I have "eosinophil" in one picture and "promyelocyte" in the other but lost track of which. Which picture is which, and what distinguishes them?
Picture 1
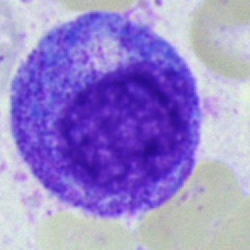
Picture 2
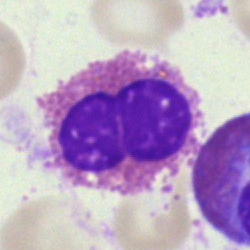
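Promyelocyte in picture 1; eosinophil in picture 2. The promyelocyte's chromatin is finely mottled rather than coarsely clumped; the eosinophil's is dense and stains dark purple.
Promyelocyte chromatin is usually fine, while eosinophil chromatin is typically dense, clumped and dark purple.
A broad rim of blue cytoplasm surrounds the promyelocyte nucleus, widest on the upper left, and numerous purple granules crowd it.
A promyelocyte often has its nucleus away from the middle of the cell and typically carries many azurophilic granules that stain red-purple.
The eosinophil has granular cytoplasm on all sides of the nucleus, over which a few small pale spots show.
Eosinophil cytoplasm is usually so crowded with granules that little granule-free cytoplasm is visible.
Outline smooth and round in the promyelocyte, ragged in the eosinophil. Pale red cells lie to the right of and below the promyelocyte; part of another nucleated cell sits at the right edge of picture 2.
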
